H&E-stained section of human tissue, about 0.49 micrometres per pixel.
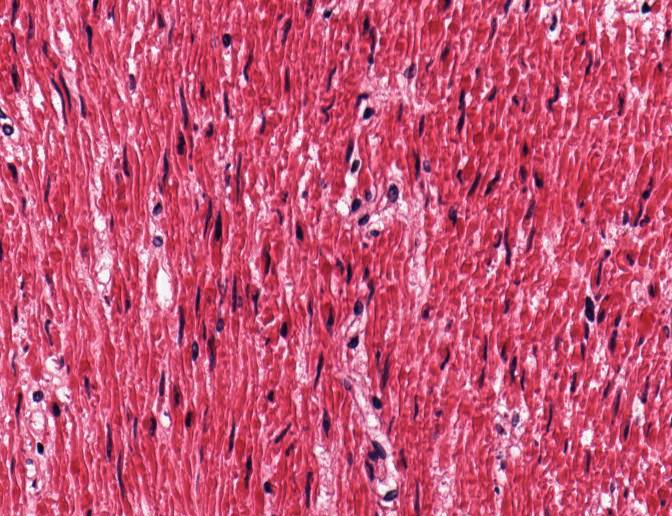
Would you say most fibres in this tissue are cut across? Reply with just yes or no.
No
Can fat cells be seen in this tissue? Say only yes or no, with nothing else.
No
